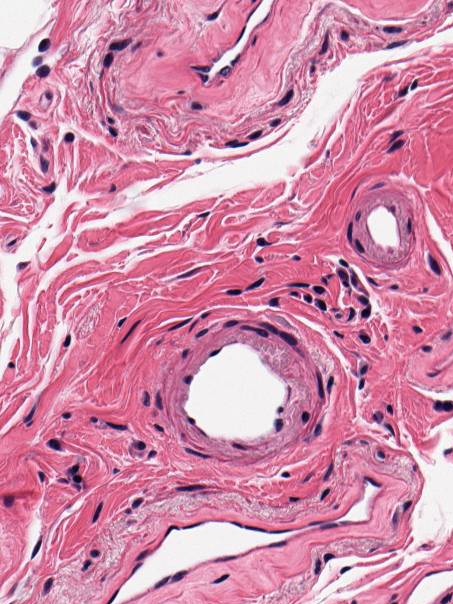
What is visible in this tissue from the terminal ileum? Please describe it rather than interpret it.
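Small blood vessel with round lumen just below field centre. Lumen empty; no blood cells. Sparse dark spindle-shaped nuclei scattered between collagen bundles. No epithelium lining any surface.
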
